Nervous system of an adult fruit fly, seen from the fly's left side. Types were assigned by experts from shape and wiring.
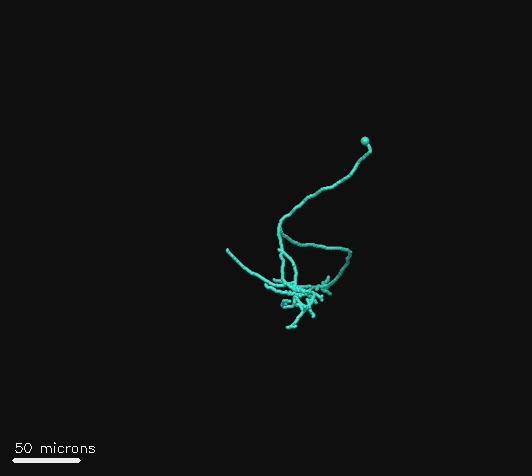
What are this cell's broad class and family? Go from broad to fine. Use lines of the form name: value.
broad class: central-brain intrinsic neuron
family: hemilineage DM6_central1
